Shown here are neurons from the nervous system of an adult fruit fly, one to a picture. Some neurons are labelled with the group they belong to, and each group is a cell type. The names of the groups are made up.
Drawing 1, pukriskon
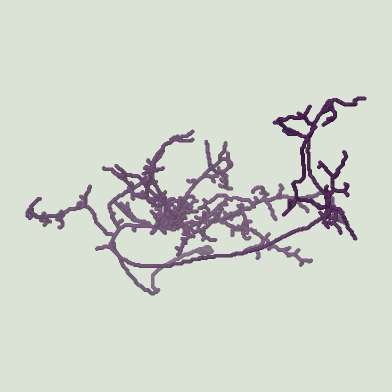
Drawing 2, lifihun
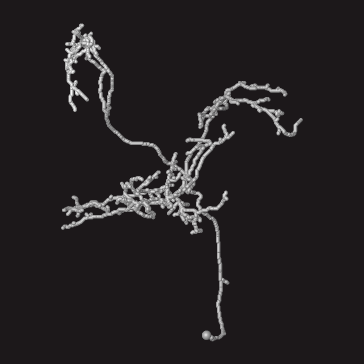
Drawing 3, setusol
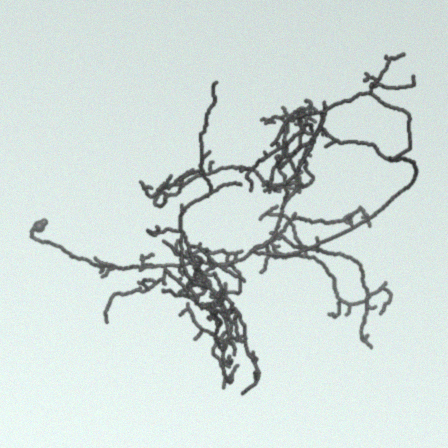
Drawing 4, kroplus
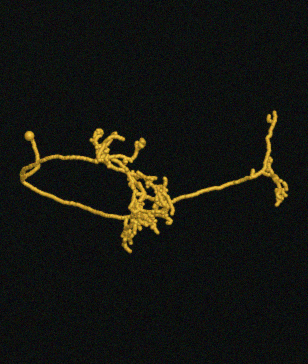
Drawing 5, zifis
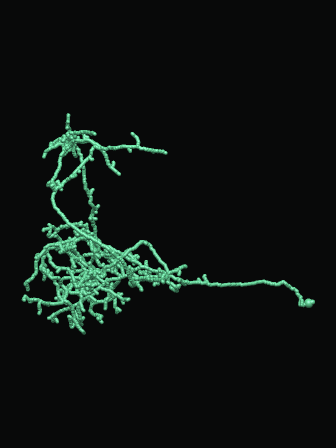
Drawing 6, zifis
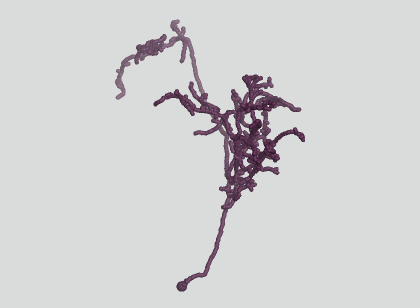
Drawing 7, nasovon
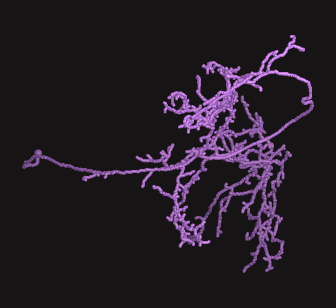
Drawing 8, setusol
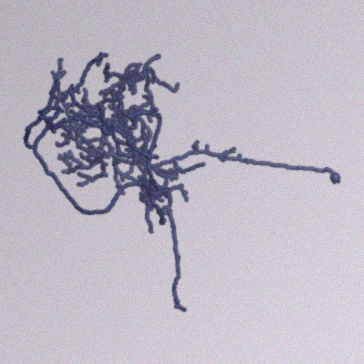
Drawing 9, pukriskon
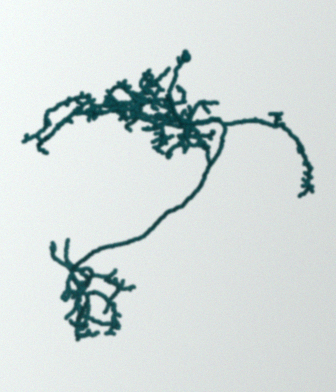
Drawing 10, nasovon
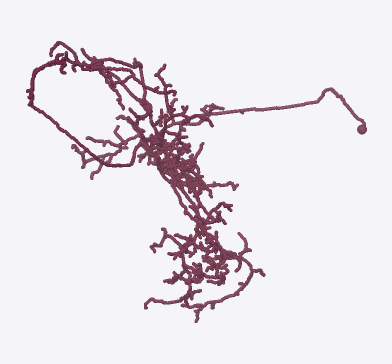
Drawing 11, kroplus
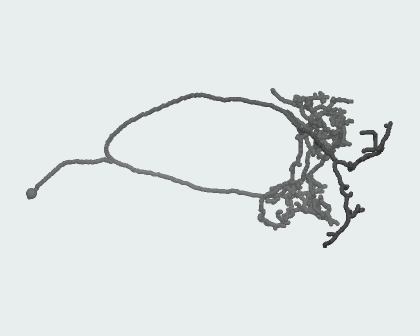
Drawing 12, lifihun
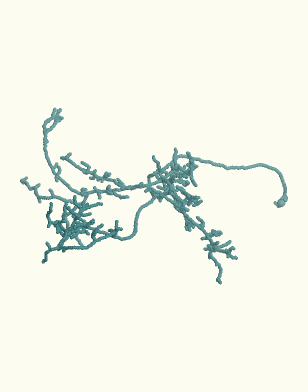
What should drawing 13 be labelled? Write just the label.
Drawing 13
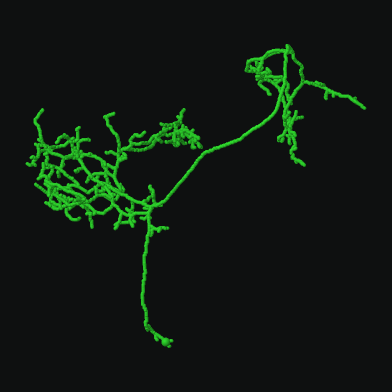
zifis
